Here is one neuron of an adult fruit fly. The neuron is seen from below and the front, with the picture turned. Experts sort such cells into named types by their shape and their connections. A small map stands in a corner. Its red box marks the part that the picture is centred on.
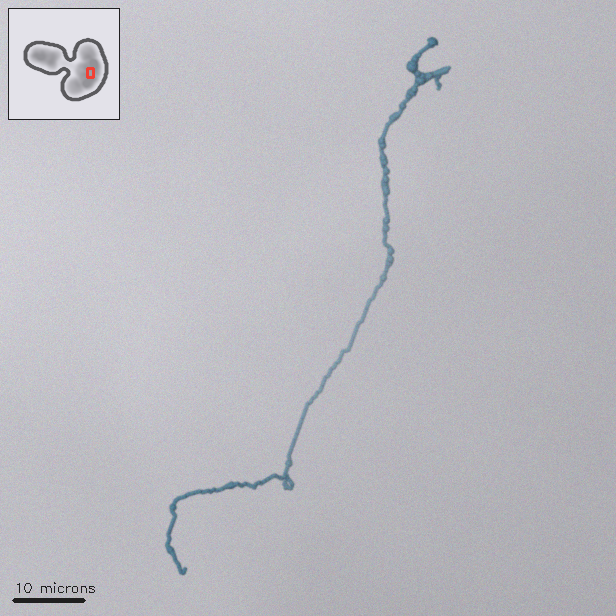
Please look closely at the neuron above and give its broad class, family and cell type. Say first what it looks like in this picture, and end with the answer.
No cell body is drawn. By the scale bar it is about 75 microns tall in this view. It has a dozen or fewer branch ends. Its broad class is sensory neuron entering the brain. The name of its family is class olfactory. Its cell type is ORN_VM6m.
